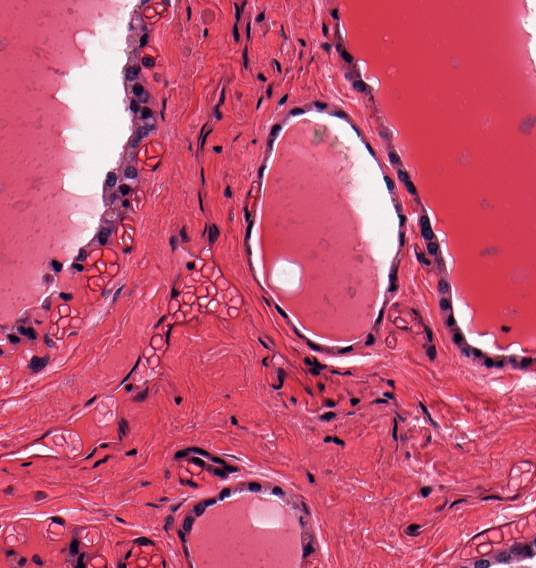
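Thyroid: large rounded pink-filled spaces (top left, top right, centre, bottom centre) separated by fibrous stromal bands. Each is lined by one layer of flattened to low cuboidal cells with dark nuclei, forming no papillary folds. Stromal vessels left of centre are packed with erythrocytes.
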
